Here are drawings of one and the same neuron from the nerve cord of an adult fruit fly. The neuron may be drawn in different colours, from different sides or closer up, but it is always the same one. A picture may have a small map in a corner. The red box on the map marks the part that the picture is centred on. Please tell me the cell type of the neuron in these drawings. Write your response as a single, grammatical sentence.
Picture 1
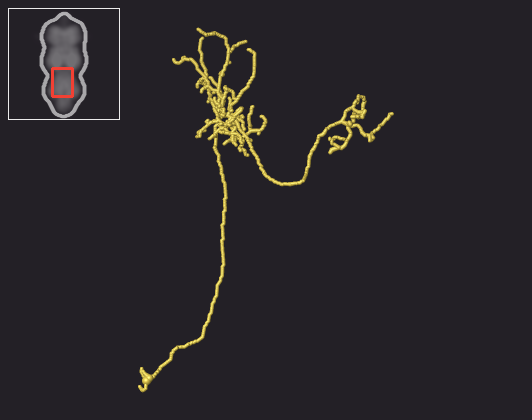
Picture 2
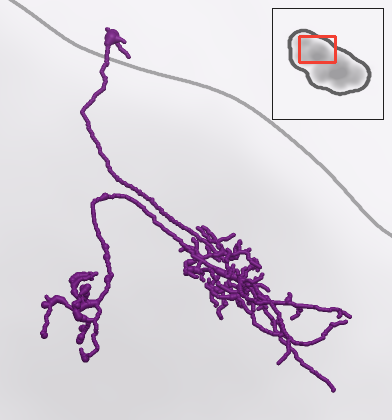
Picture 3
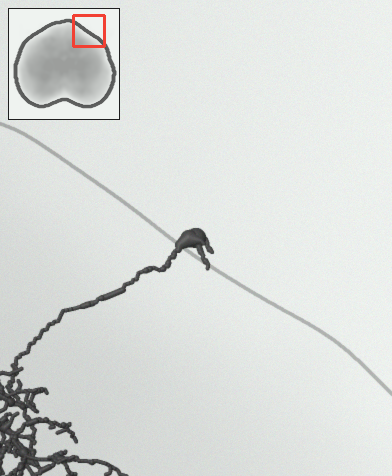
In terms of cell type, the neuron is IN06A114.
